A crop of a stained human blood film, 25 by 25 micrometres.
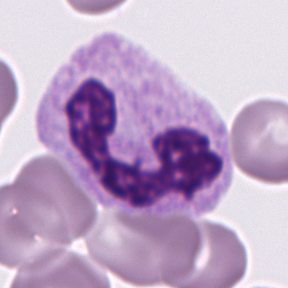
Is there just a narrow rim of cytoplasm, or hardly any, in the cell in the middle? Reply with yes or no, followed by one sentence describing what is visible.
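No. The cytoplasm is plentiful and pale lilac-grey.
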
